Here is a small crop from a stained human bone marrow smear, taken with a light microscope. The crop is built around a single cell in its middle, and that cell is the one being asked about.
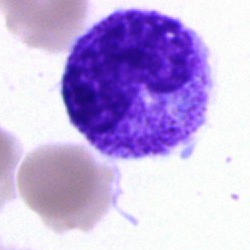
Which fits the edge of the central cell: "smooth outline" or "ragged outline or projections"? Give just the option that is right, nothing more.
Smooth outline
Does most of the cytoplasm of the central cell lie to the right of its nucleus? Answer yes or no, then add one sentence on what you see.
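Yes. The nucleus fills the upper and left parts of the cell.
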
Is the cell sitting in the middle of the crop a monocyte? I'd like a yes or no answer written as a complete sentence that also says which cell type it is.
No, the correct answer for the middle cell is a metamyelocyte, not a monocyte.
